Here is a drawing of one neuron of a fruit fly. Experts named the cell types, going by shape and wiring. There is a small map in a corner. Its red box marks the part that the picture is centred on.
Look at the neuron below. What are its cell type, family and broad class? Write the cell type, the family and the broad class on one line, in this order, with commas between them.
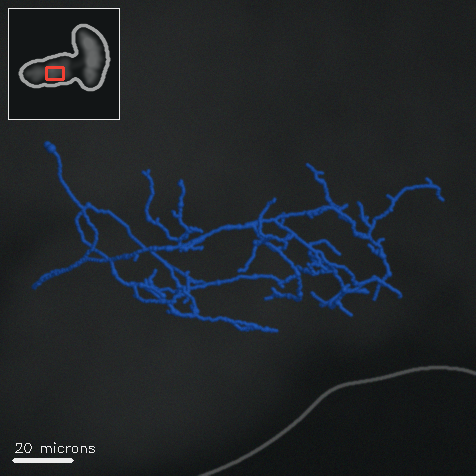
IN11B019, hemilineage 11B, nerve-cord intrinsic neuron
